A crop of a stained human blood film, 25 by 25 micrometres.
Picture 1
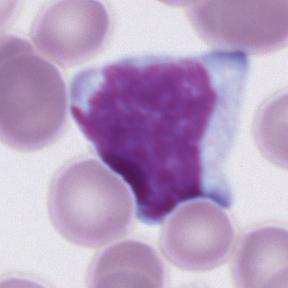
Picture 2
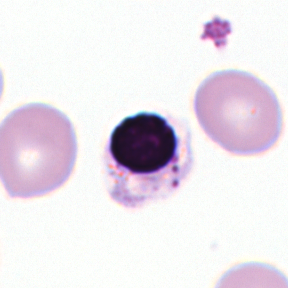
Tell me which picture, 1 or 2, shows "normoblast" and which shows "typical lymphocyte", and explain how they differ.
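The typical lymphocyte is in picture 1, the normoblast in picture 2. In picture 1 the nucleus, about 14 micrometres across, fills most of the cell. It has an irregular, bumpy border and mottled, slightly clumped dark purple chromatin.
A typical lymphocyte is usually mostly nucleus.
In picture 2 the chromatin is dense and very dark purple, showing little visible pattern, and no nucleoli can be seen.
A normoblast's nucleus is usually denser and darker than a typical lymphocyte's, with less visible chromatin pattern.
The cytoplasm in picture 1 is pale blue, without granules.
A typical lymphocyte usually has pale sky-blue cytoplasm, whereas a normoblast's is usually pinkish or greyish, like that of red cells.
Picture 2 has a few dark purple-black granules at the lower right edge of the nucleus and small scattered orange-red granules in the lower left cytoplasm. The first cell's outline is angular and roughly triangular. The second cell's lower outline is irregular and ragged, and it touches none of the surrounding red cells.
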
